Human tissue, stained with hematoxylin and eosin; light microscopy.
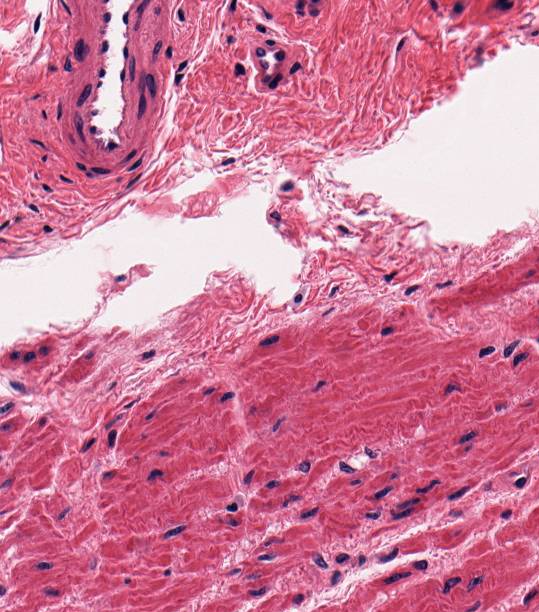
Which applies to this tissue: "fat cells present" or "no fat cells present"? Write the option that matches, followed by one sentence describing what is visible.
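No fat cells present. No fat cells are present anywhere in the field.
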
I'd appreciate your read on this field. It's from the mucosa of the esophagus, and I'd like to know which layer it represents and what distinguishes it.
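Smooth muscle, in the lower half of the field. Fibres have elongated, dark nuclei and cytoplasm stained deep pink with eosin.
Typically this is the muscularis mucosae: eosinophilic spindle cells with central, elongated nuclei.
Connective tissue crosses the top as a band; a small vessel with a slit-like lumen lies top left.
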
